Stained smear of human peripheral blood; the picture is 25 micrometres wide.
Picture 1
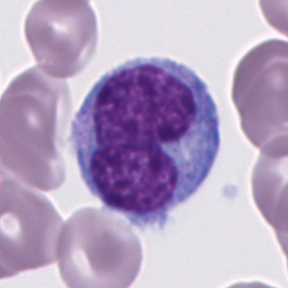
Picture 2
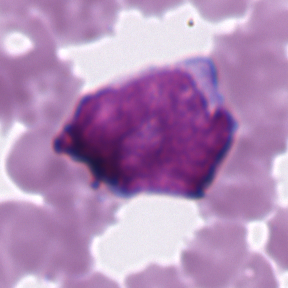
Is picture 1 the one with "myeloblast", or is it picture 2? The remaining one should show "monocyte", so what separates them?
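Picture 1 shows a monocyte; picture 2 shows a myeloblast. In the monocyte, a deep notch opening toward the right splits the nucleus into an upper and a lower lobe. Its chromatin is dark purple, mottled with small paler spaces. The lower edge of this cell is frayed into fine short projections. It measures about 14 micrometres across, with a nucleus of about 13 by 9 micrometres that occupies about 60% of the cell's area. The myeloblast, by contrast, has an angular, polygonal outline with several straight edges. Its nucleus occupies almost the whole cell. A pale, translucent bluish-lilac patch lies at its upper right corner, and a small knob juts out from its left end. This cell measures about 16 by 12 micrometres.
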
